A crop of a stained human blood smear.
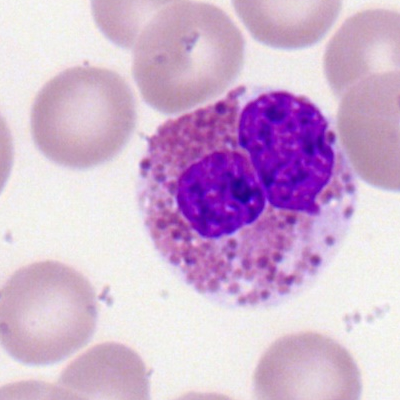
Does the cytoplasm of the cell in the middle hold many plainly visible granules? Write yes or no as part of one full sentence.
Yes, within its cytoplasm there are many visible granules.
